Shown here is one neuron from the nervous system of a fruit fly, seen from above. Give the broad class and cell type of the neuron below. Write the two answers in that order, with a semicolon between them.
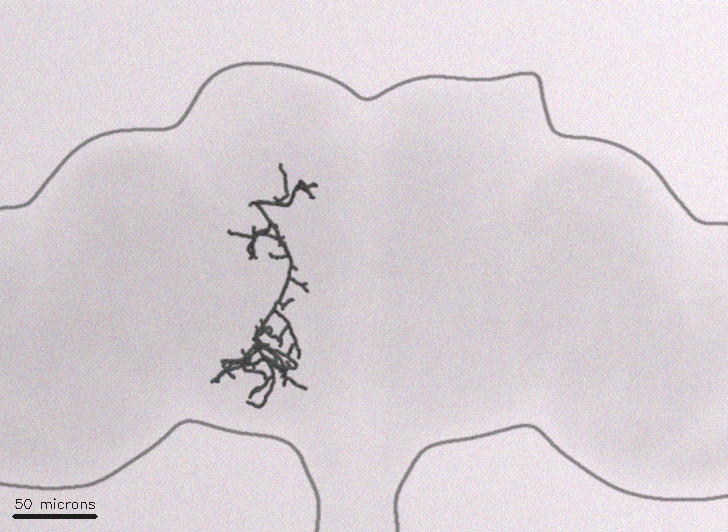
central-brain intrinsic neuron; LAL084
